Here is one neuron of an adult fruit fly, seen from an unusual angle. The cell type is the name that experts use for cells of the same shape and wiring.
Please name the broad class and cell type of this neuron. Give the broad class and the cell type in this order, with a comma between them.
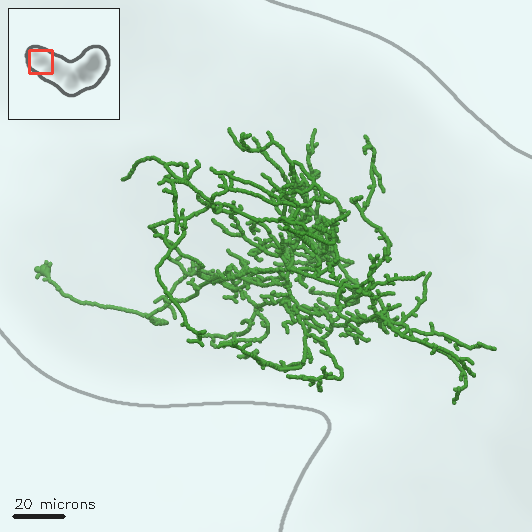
nerve-cord intrinsic neuron, INXXX242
